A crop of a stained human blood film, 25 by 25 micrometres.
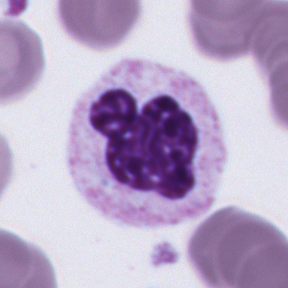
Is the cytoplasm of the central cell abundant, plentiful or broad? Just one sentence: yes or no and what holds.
Yes, its cytoplasm is plentiful around the nucleus.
